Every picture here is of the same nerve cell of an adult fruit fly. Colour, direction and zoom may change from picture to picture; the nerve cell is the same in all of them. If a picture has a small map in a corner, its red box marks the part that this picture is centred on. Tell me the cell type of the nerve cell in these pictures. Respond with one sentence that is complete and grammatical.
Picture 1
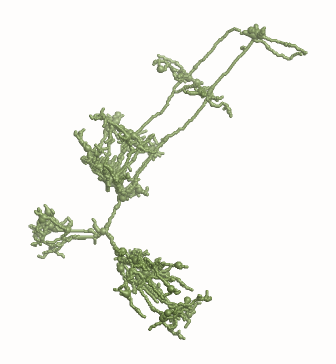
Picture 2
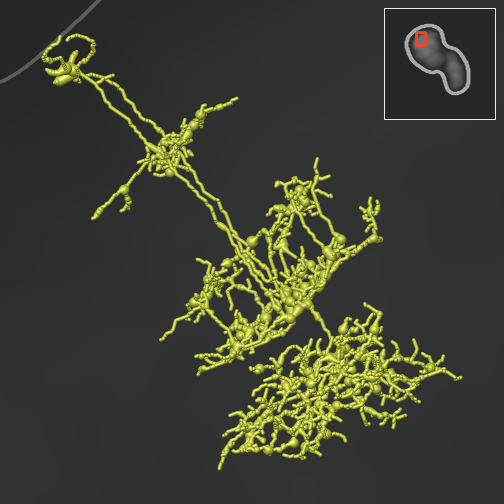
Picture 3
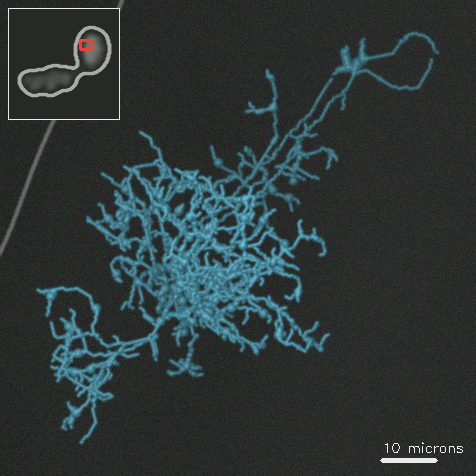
In the scheme of cell types, this nerve cell is TmY15.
